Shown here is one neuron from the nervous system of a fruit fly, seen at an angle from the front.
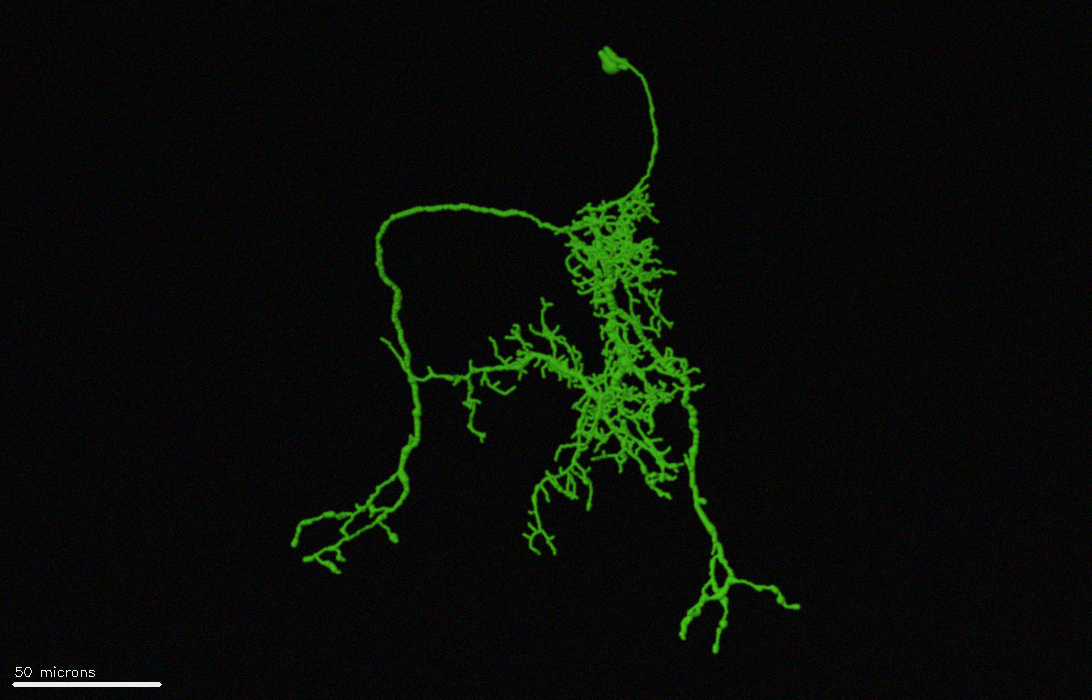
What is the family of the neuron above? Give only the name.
hemilineage SMPp&v1_posterior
